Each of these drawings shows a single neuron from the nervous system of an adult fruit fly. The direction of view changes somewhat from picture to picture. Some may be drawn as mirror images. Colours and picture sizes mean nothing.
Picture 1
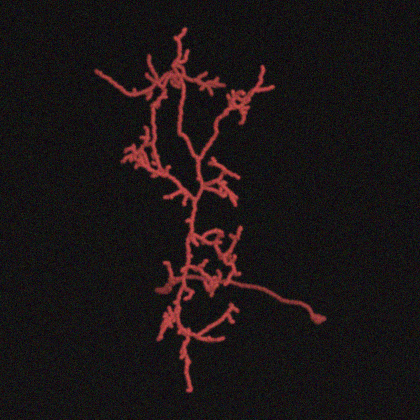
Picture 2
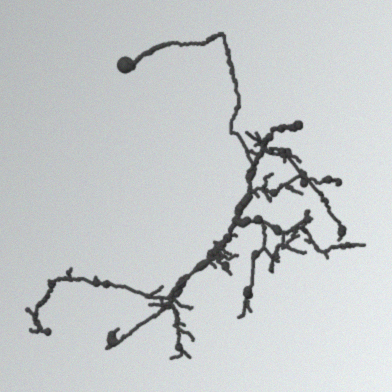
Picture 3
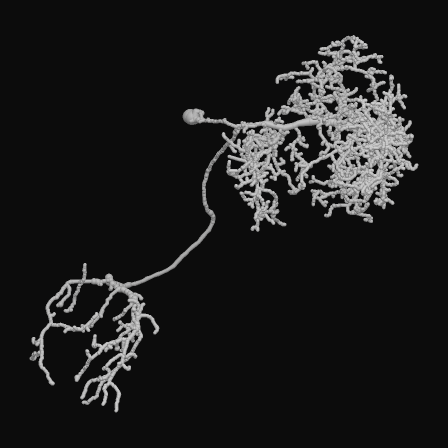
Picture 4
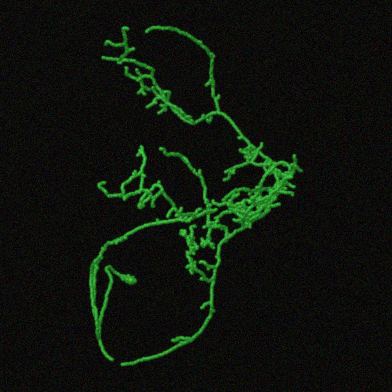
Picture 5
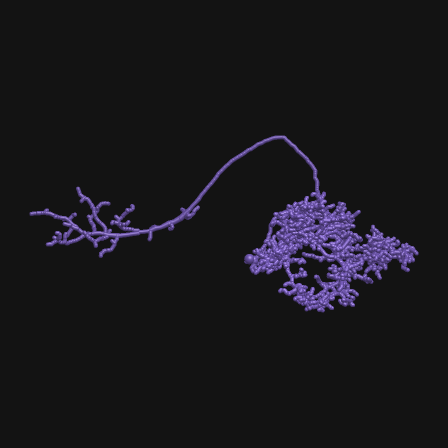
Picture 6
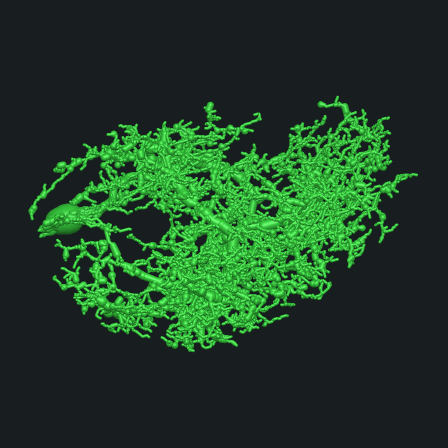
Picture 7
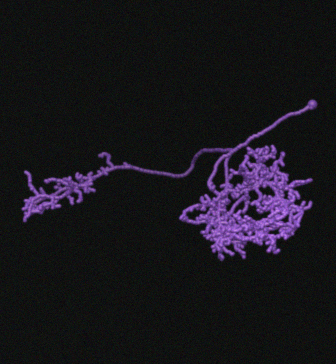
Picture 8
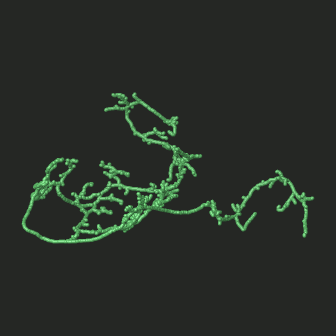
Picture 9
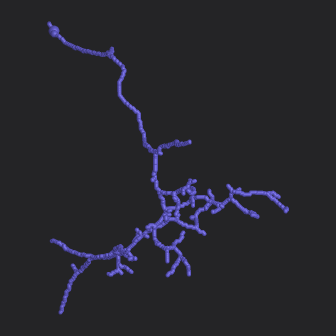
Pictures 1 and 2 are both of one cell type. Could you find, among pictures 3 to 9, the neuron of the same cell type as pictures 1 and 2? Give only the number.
9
